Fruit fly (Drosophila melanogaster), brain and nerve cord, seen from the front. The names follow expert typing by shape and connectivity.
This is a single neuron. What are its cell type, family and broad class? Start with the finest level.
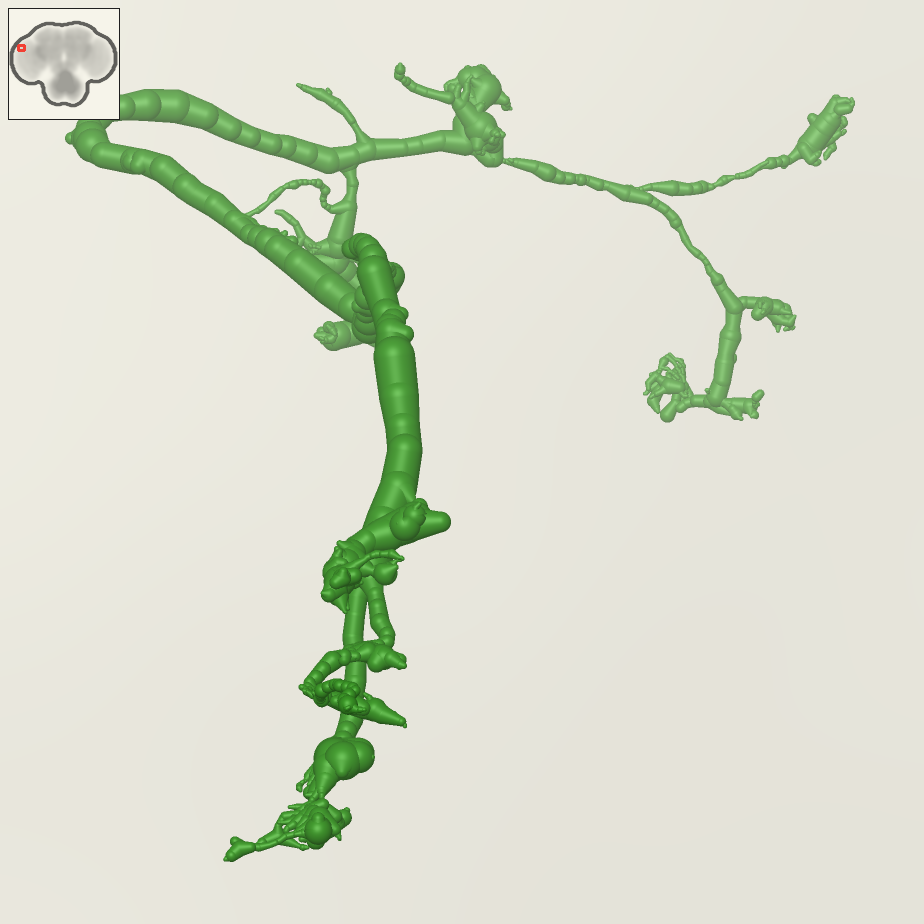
L4; L; optic-lobe intrinsic neuron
